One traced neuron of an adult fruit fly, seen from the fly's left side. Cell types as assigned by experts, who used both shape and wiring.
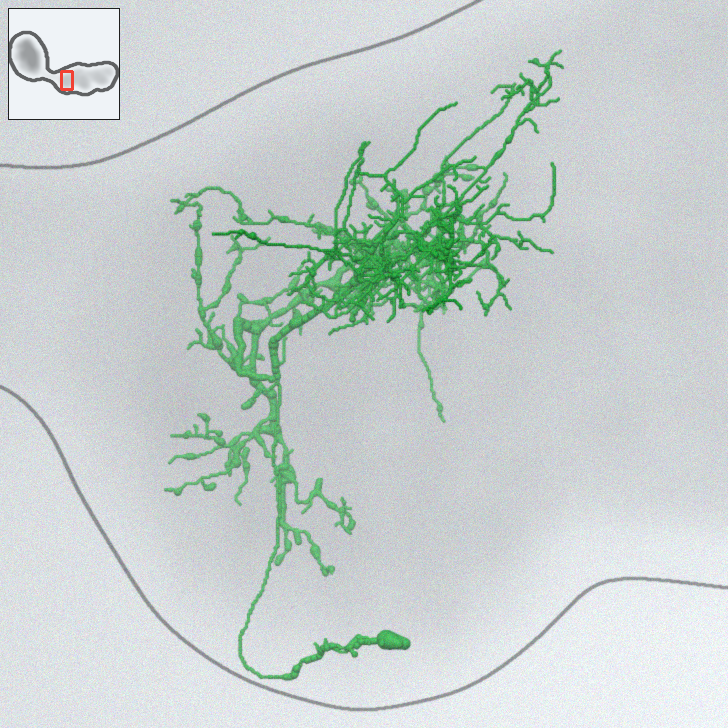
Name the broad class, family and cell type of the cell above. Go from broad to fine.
nerve-cord intrinsic neuron; hemilineage 13A; IN13A011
